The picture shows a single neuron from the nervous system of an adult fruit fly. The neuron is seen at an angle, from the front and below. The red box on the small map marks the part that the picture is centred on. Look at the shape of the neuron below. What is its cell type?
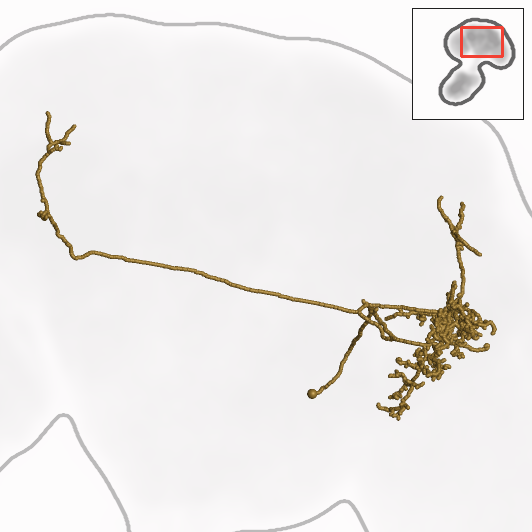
CB1139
